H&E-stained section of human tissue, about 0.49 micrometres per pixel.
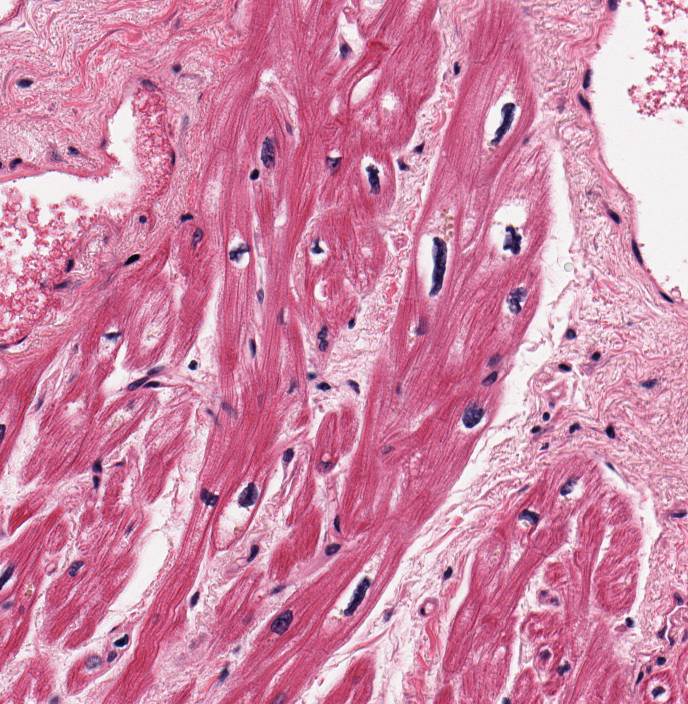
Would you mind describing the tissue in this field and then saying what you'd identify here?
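Notice how bundles of pink muscle fibres run obliquely from lower left toward upper right, branching and rejoining, with fine longitudinal fibrils along their cytoplasm. Several nuclei, especially in the upper centre, sit in a clear pale halo of cytoplasm. At the upper left edge and upper right corner, open spaces hold red blood cells, bordered by wavy pink fibrous tissue. This is the atrial appendage of the heart.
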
